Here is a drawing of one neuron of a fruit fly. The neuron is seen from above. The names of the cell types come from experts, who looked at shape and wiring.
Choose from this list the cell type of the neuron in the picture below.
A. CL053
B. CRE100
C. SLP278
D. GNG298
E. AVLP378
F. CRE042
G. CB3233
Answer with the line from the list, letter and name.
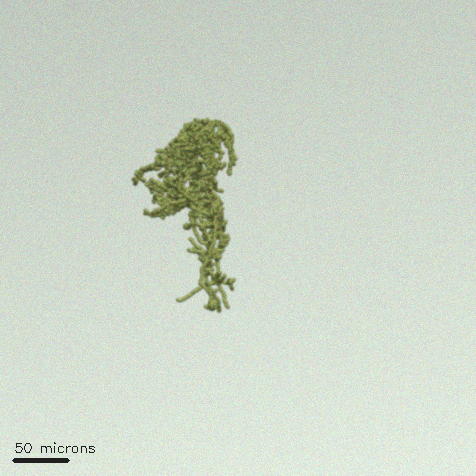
B. CRE100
